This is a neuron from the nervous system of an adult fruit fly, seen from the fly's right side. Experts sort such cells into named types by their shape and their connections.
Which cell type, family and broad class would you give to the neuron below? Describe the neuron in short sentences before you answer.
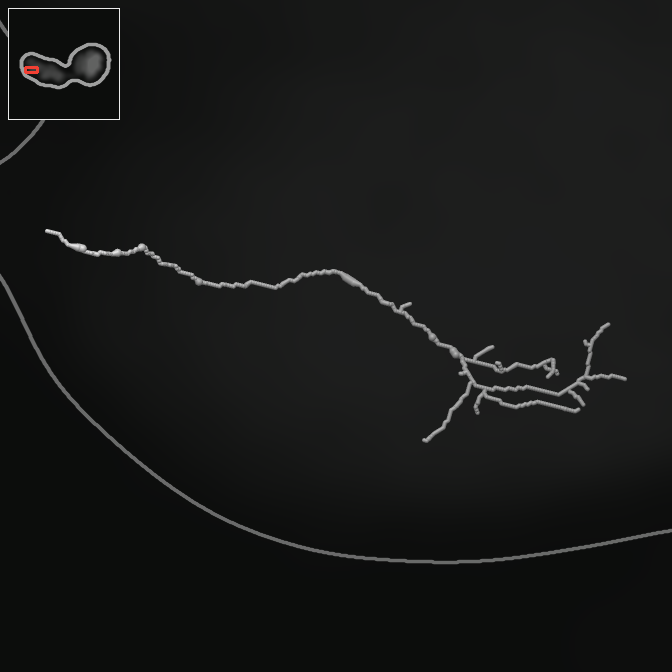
The drawing shows no cell body. As drawn here it is more than twice as wide as it is tall. Its cell type is LgLG1a. Its family is called class gustatory. It is a sensory neuron entering the nerve cord.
